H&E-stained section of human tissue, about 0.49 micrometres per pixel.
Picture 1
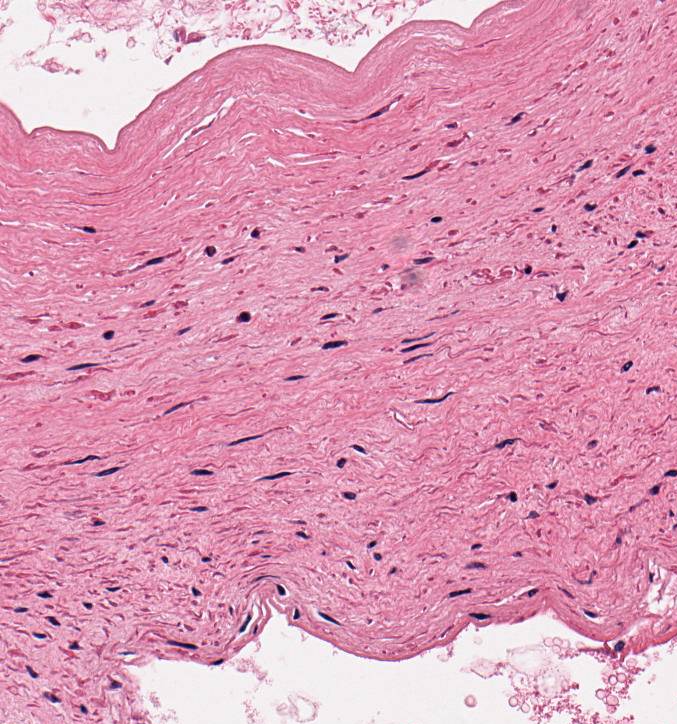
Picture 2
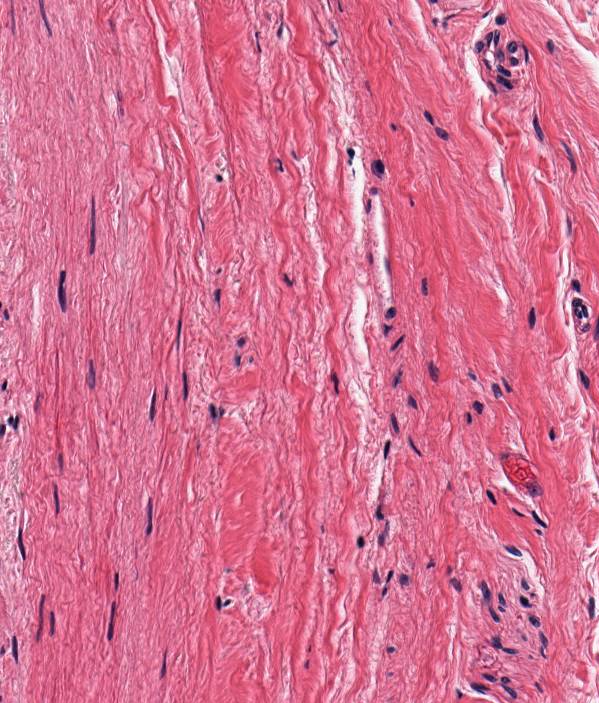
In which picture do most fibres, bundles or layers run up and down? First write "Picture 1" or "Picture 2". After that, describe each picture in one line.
Picture 2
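What picture 1 shows: The collagen fibres within the band run roughly parallel to its length, in a horizontal direction.
What picture 2 shows: The collagen bundles run mainly from top to bottom of the field, roughly parallel to one another.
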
